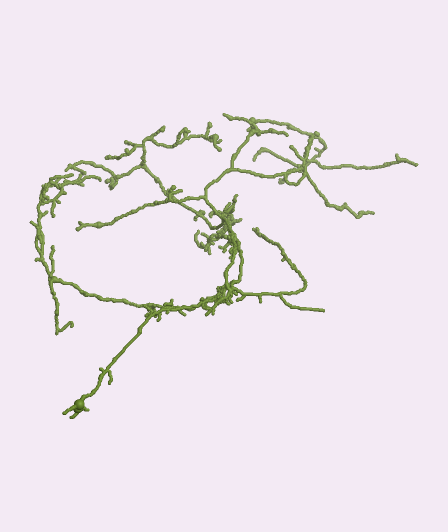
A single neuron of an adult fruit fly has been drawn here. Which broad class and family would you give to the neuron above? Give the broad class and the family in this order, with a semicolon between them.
nerve-cord intrinsic neuron; hemilineage 12A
